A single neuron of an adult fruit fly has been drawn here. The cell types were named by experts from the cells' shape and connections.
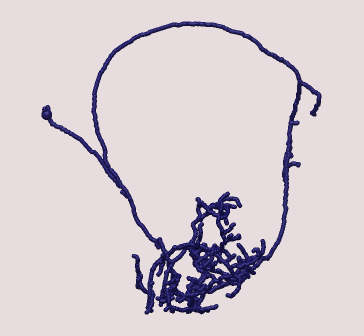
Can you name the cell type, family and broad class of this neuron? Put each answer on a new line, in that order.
PLP037
hemilineage SLPa&l1_lateral
central-brain intrinsic neuron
